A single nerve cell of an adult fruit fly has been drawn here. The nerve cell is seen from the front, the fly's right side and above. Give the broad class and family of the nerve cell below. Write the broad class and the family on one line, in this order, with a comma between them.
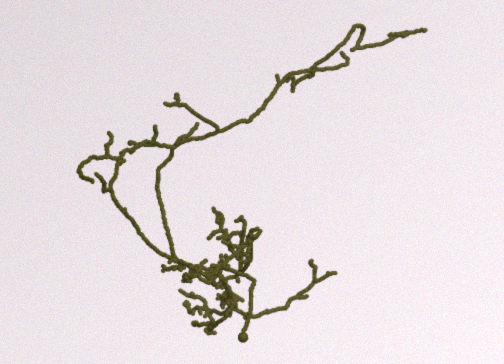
central-brain intrinsic neuron, hemilineage LALv1_ventral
